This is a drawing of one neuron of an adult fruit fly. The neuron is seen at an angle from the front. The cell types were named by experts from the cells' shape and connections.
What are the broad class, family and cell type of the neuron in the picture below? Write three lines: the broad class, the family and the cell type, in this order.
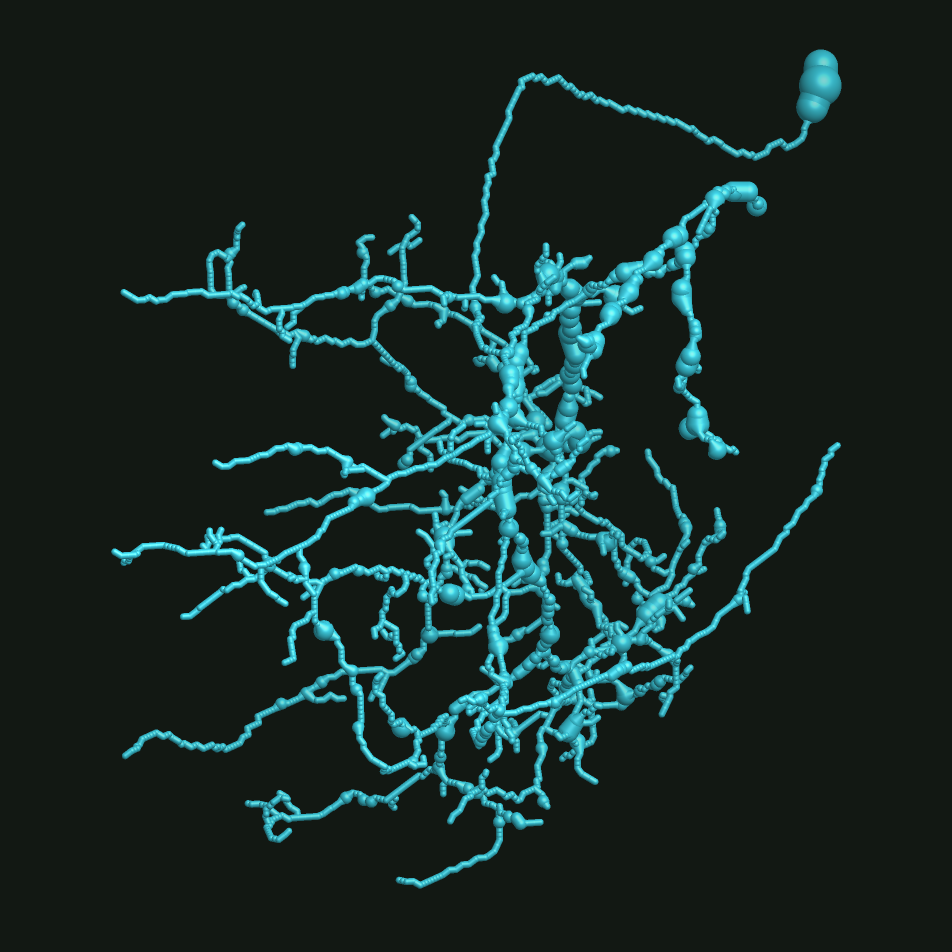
nerve-cord intrinsic neuron
hemilineage 20A.22A
IN20A.22A027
